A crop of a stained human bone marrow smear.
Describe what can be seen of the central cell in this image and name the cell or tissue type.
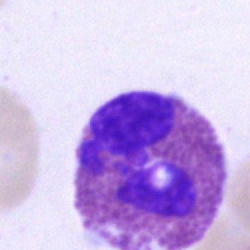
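The nucleus is divided into separate lobes. Its chromatin is dense and deeply stained purple. Coarse pinkish-red granules pack the cytoplasm. A small bright white spot overlies the lower nuclear lobe. This cell is an eosinophil.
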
